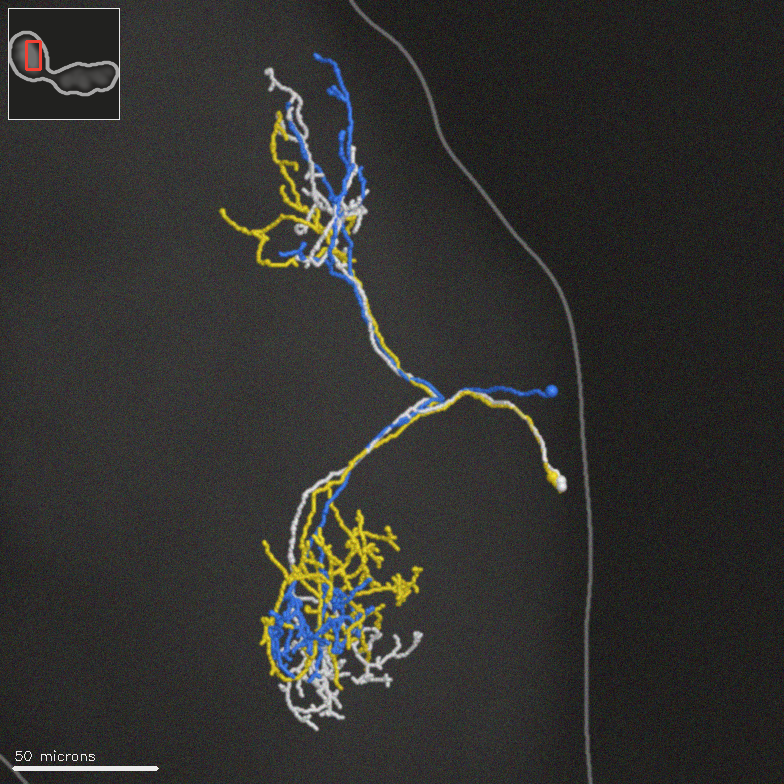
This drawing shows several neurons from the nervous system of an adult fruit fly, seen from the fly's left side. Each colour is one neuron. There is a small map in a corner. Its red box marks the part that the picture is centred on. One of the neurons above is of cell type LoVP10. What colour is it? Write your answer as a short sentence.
The colour is white.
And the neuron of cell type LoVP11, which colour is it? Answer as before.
The colour is blue.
